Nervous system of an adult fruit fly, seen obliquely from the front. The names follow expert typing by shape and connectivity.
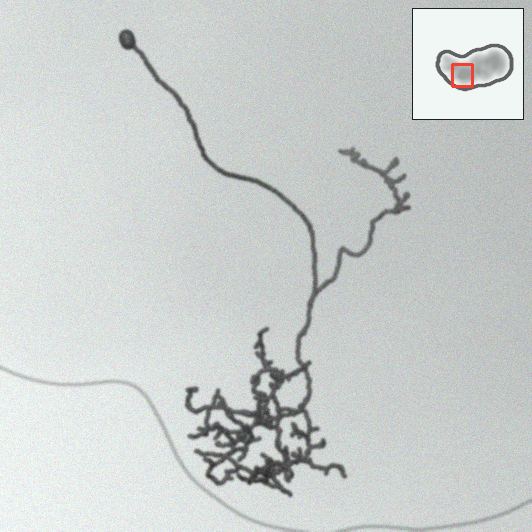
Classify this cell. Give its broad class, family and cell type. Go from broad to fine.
nerve-cord intrinsic neuron; hemilineage 23B; IN23B063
